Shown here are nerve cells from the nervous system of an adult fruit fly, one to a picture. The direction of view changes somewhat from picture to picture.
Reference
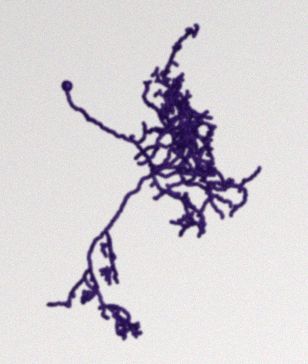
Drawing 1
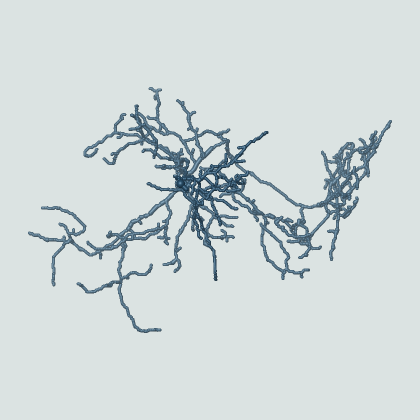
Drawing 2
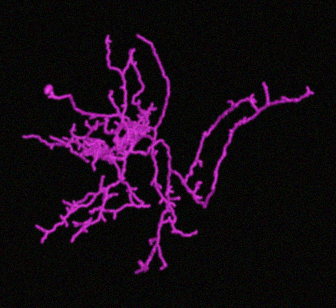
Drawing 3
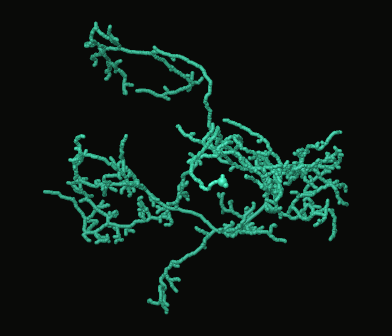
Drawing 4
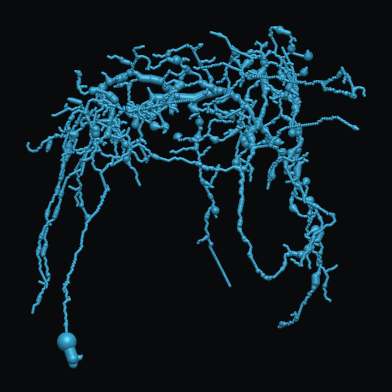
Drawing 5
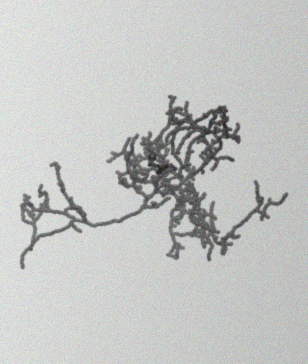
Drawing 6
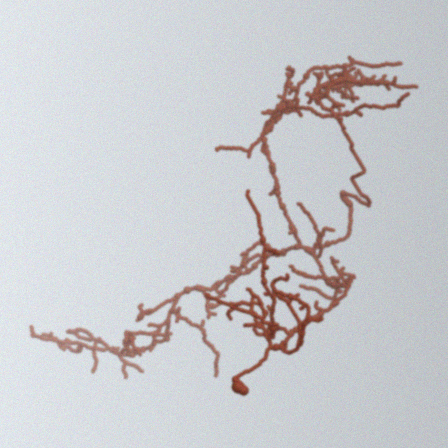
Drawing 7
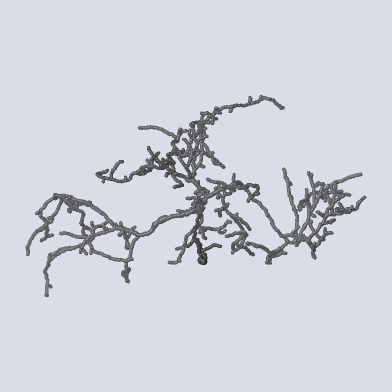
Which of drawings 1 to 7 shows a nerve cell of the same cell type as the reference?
Drawing 5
